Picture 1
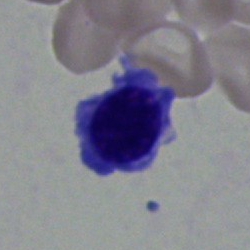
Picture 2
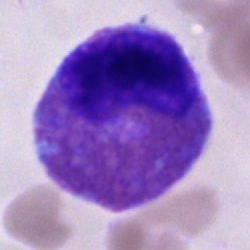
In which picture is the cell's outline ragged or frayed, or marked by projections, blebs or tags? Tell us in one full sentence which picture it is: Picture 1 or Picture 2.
It is in Picture 1 that the cell has a rough outline.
